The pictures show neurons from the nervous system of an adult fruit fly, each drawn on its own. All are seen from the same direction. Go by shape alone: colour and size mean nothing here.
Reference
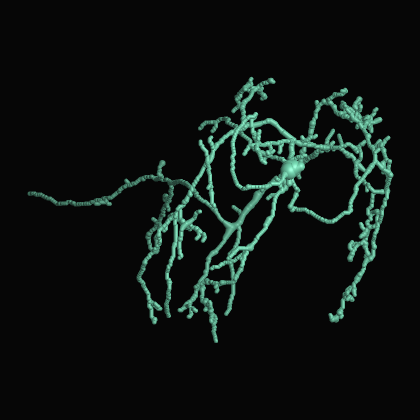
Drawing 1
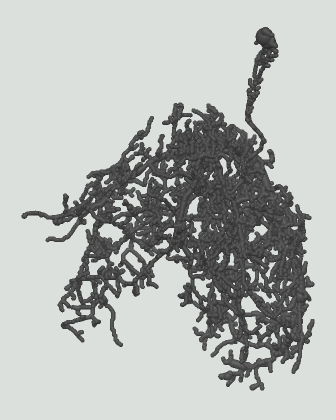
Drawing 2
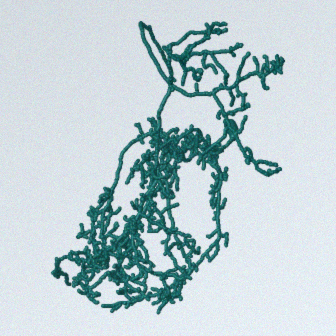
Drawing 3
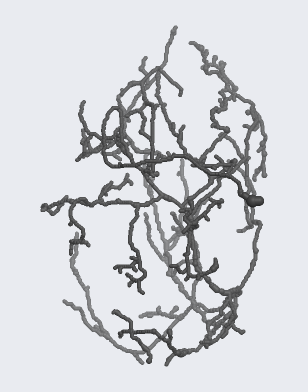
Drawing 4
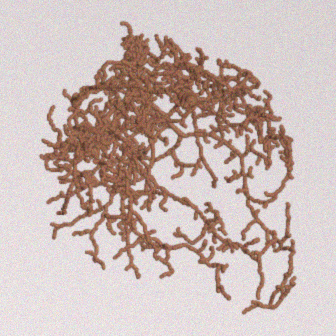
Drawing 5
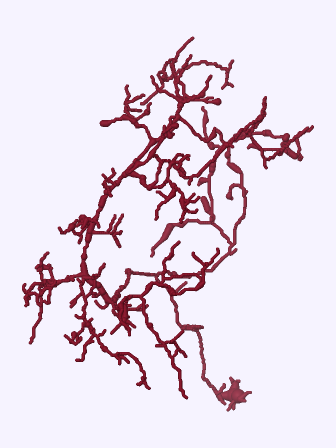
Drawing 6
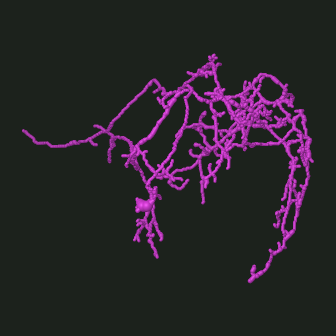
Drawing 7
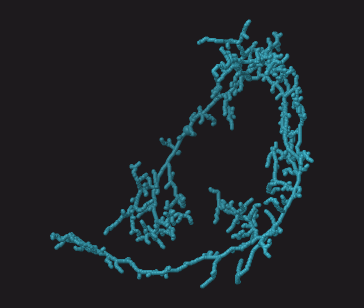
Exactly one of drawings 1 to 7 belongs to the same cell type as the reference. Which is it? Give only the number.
6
